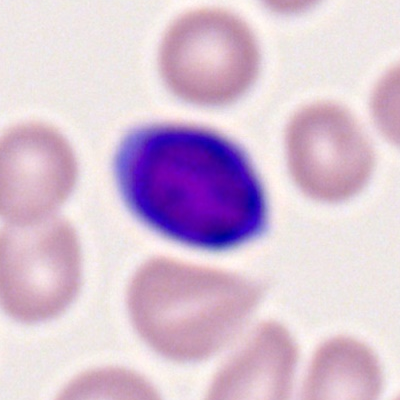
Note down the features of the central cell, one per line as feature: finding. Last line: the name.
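Outline: oval, longer from side to side than from top to bottom
Nucleus: fills almost the whole cell
Cytoplasm: thin pale blue rim, most visible at the left edge
Granules: none visible
Name: lymphocyte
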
